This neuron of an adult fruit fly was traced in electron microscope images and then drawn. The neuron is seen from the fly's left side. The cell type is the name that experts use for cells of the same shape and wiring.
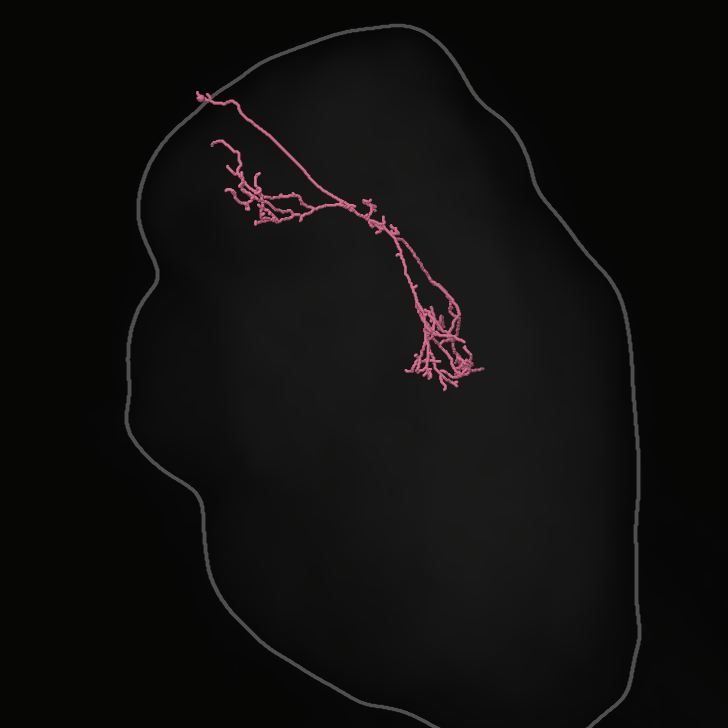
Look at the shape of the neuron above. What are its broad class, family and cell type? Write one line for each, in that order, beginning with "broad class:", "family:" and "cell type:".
broad class: central-brain intrinsic neuron
family: hemilineage SMPad2
cell type: PS003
